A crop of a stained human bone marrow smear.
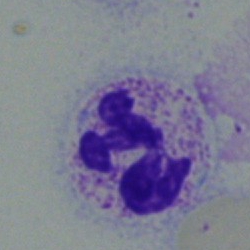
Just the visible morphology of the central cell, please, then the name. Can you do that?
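In outline the cell is roughly round. Its nuclear chromatin is dense and stains dark purple, and no nucleoli are visible in the nucleus. The cytoplasm is pale, with only a faint lilac tint. The cell is a segmented neutrophil.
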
